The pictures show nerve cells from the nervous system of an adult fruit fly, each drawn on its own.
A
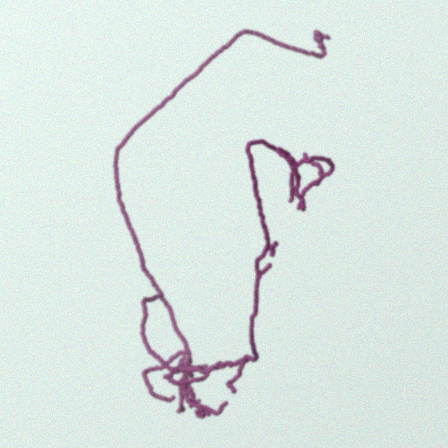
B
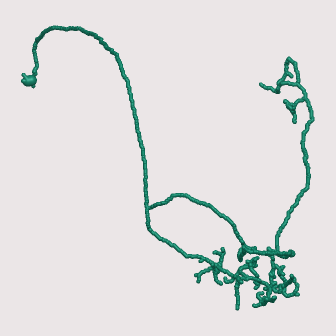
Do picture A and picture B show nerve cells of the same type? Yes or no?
yes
